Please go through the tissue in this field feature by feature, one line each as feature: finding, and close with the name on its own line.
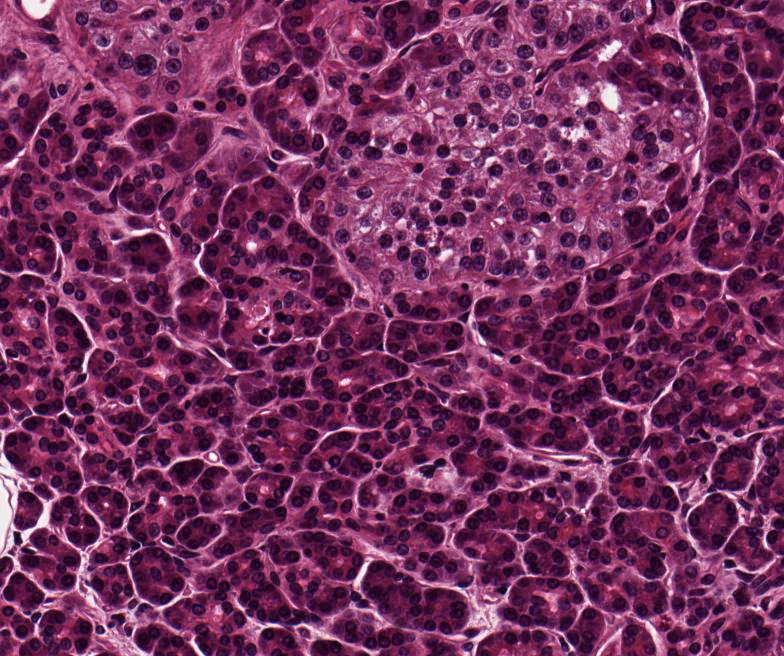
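Field: closely packed acini, broken by one paler rounded cluster at upper centre-right.
Islet: cells in solid cords and nests, not around lumina.
Acinar cells: deeply stained purple-red cytoplasm, round nuclei toward each cell base.
Islet cells: paler, lighter pink cytoplasm than the acinar cells around them.
Name: pancreas.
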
